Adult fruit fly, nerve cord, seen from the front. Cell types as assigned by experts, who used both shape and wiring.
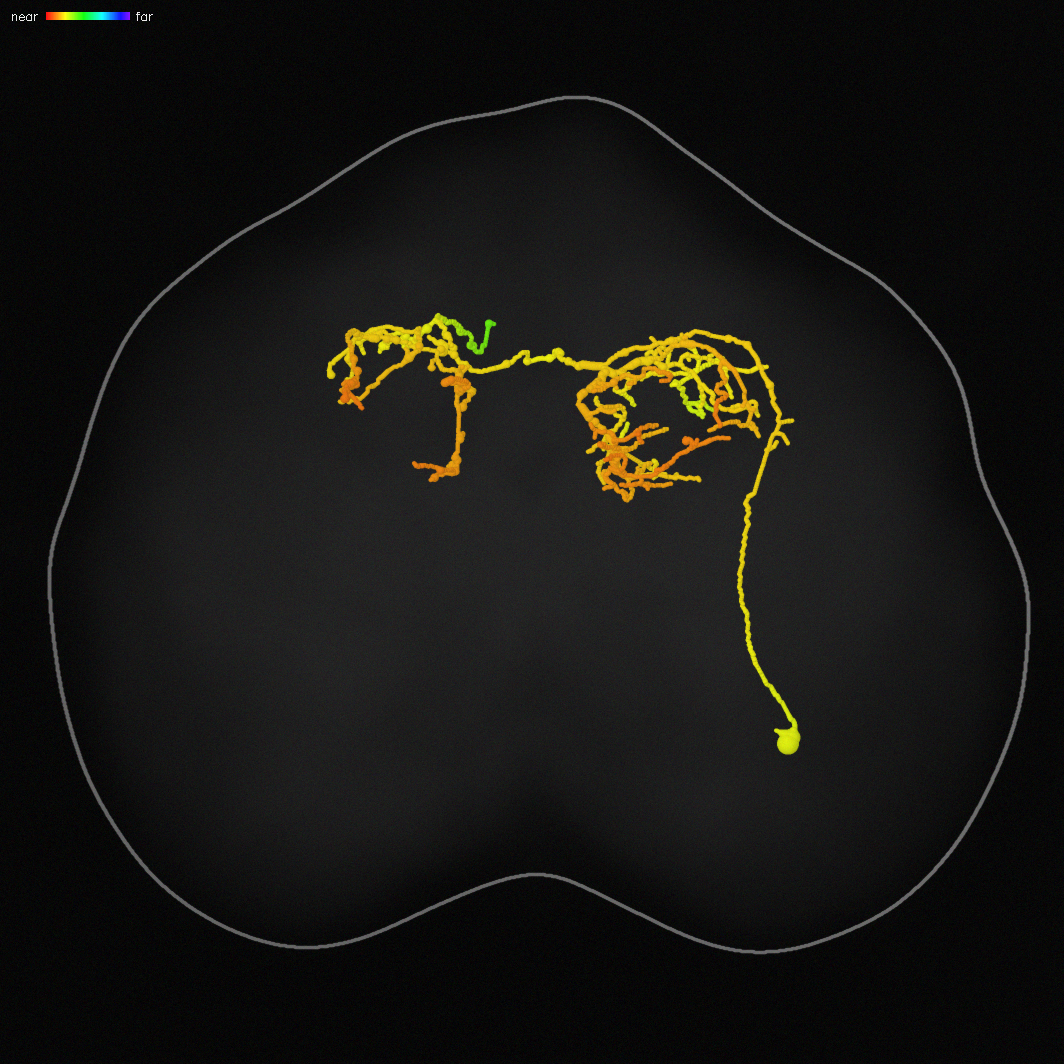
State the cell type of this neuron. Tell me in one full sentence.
It is IN06A047 that names the cell type of this neuron.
